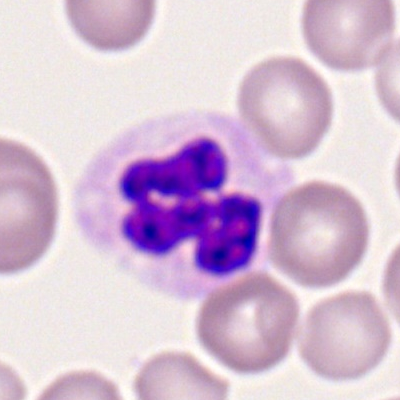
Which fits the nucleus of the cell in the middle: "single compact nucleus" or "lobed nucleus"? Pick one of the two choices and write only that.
Lobed nucleus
